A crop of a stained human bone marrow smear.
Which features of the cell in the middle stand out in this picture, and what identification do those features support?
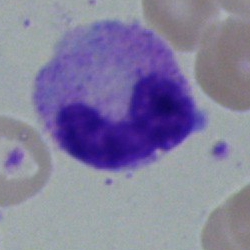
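In outline the cell is roughly round, its edge slightly fuzzy and uneven. The nucleus forms a band whose concave side faces upward toward the cell centre. Its chromatin stains dark purple and appears dense and clumped; no nucleoli are visible. This is a band neutrophil.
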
